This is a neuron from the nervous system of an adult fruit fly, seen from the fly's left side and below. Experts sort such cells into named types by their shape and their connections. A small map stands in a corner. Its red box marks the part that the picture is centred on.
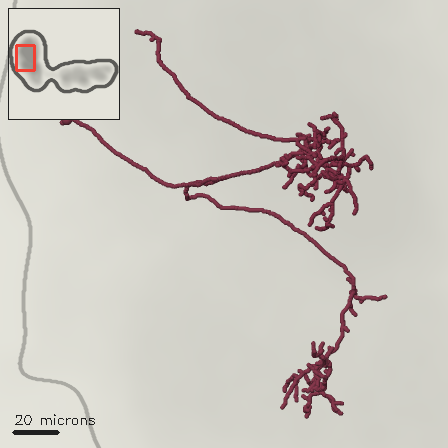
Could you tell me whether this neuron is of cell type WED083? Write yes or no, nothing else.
yes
